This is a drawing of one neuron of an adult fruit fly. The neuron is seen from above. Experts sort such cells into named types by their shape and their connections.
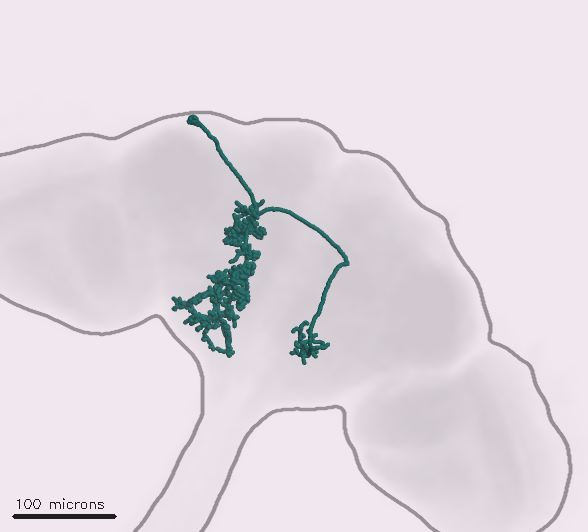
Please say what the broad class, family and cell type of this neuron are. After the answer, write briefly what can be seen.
It is a central-brain intrinsic neuron. The family is hemilineage AOTUv3_ventral. The cell type is PS080. It is in the brain and does not reach the nerve cord. From top to bottom in the picture it spans about 250 microns.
